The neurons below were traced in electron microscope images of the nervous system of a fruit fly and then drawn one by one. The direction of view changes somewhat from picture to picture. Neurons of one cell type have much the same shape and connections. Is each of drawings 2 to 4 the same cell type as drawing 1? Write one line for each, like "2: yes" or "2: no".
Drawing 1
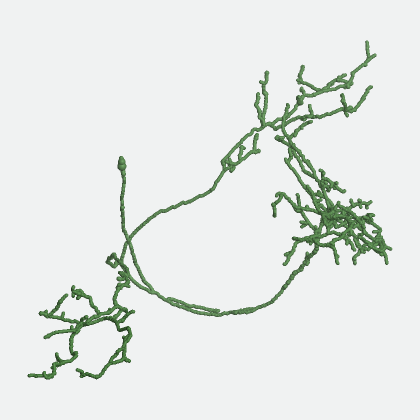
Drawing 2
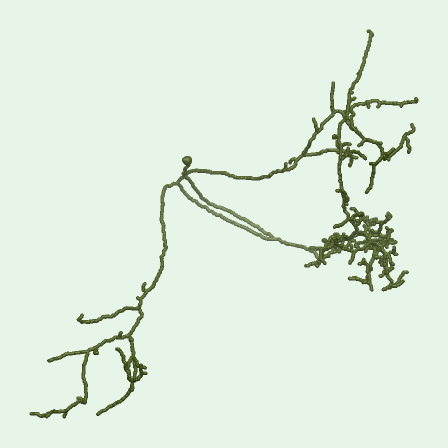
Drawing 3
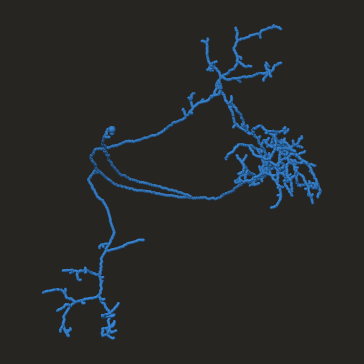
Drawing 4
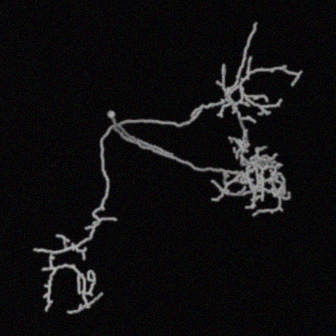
2: yes
3: yes
4: yes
